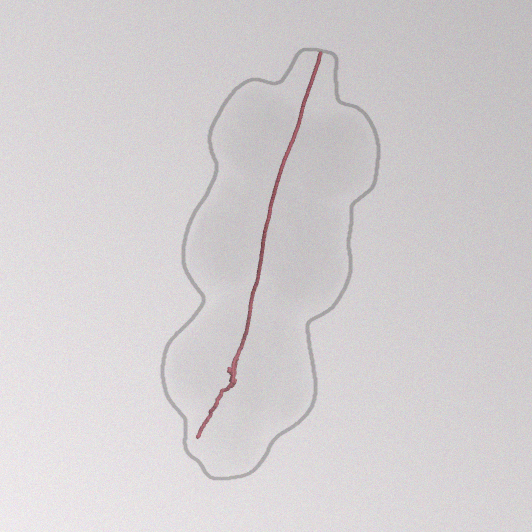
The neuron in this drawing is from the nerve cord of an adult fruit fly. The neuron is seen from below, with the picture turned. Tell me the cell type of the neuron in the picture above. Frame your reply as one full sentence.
This neuron is given the cell type SAxx02.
